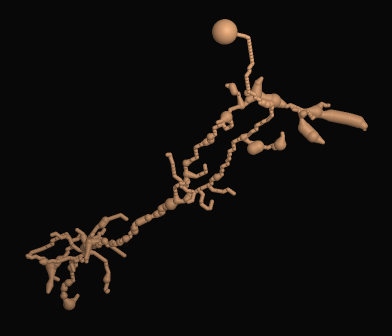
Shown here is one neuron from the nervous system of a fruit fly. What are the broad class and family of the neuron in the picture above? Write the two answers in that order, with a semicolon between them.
optic-lobe intrinsic neuron; Mi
